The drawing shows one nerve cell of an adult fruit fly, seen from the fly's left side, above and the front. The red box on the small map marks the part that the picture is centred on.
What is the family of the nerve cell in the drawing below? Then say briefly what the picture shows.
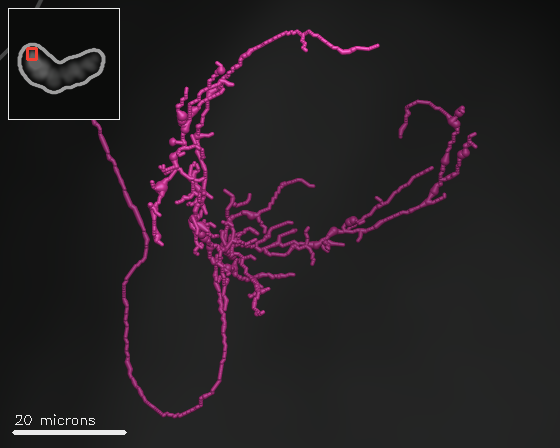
The family is hemilineage LHl4_dorsal. This is a central-brain intrinsic neuron. By the scale bar it is about 70 microns wide in this view. The picture shows dozens of branch ends.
